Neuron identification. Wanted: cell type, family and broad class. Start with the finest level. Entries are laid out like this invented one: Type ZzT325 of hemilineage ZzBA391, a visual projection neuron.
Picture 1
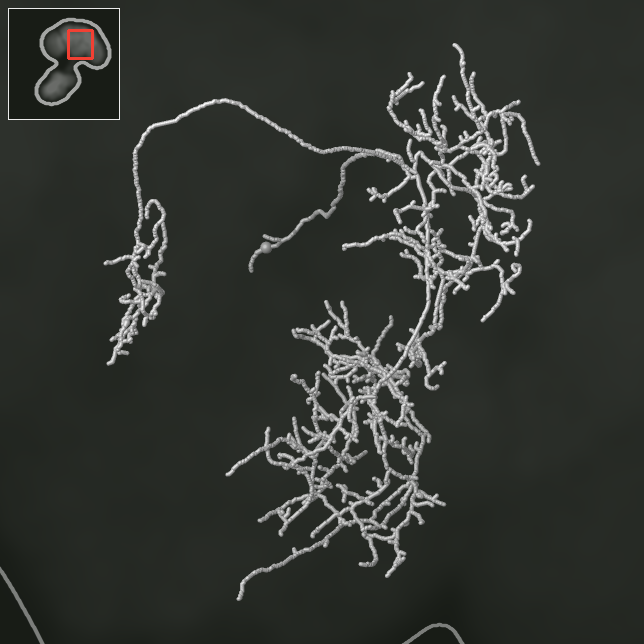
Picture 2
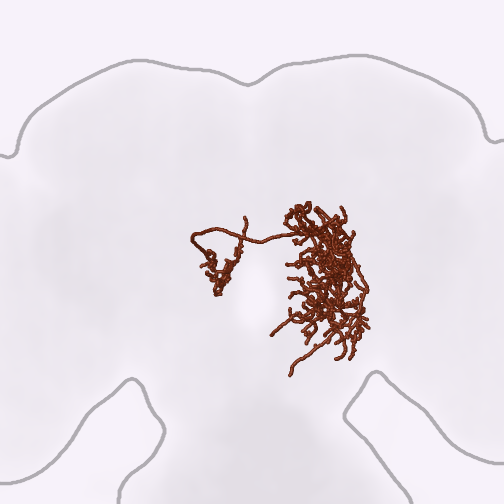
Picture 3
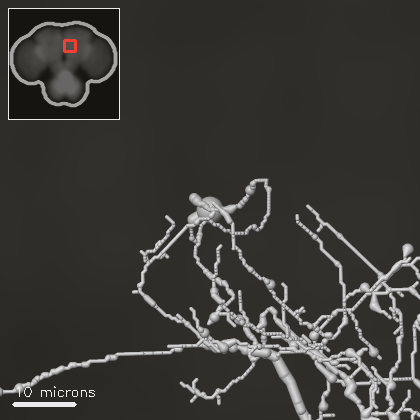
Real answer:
Type PS233 of hemilineage DM5_central, a central-brain intrinsic neuron.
